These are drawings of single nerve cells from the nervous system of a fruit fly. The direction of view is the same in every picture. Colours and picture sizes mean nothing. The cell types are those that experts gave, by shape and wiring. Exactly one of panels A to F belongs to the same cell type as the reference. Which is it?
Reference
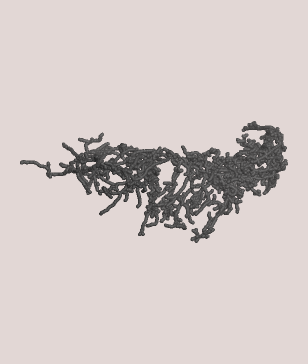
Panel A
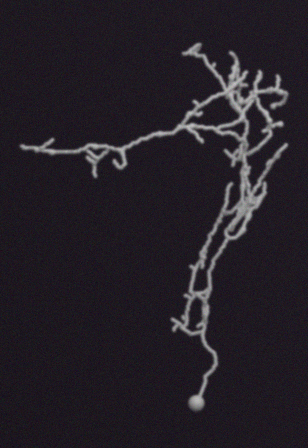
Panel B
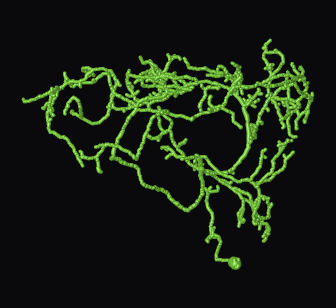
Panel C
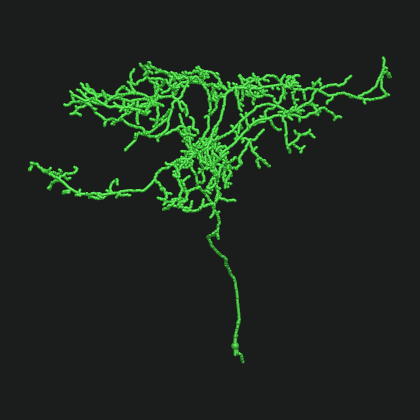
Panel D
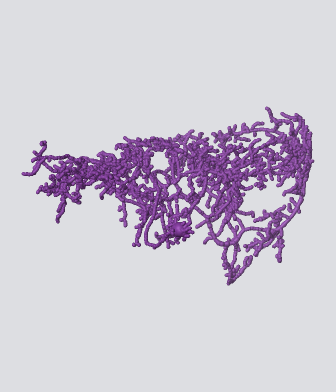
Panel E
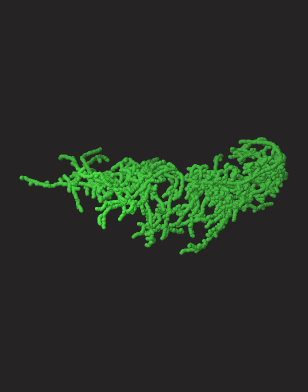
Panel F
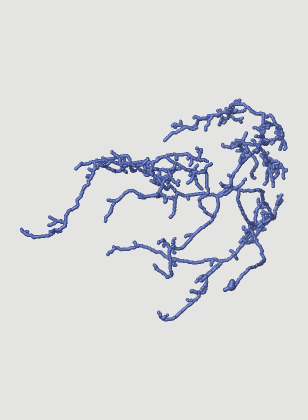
Panel E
